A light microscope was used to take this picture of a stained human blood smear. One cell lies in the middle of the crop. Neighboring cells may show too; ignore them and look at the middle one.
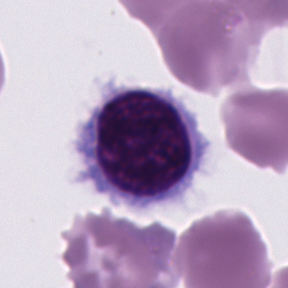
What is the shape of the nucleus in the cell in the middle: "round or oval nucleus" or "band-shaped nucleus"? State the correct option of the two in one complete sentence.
The cell carries one compact nucleus of round or oval shape.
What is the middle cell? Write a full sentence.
As for the central cell, it is a hairy cell.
